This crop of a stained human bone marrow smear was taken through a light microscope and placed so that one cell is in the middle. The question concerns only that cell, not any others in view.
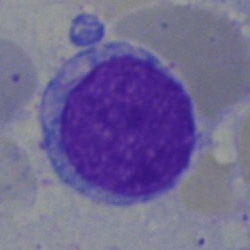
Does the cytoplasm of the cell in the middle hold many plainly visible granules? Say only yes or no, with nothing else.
No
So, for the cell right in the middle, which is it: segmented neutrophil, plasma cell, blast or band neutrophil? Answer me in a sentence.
Centrally within this crop lies a blast.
